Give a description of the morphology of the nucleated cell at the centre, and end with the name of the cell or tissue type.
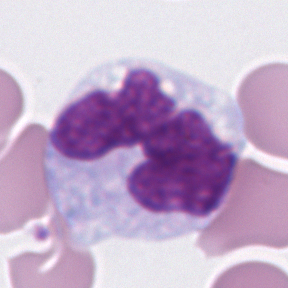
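Here the outline is round, its edge smooth. The parts of the nucleus are joined by broad bands rather than thin threads. The cytoplasm is pale greyish blue, with a few small clear spots just above the nucleus. It is a monocyte.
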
